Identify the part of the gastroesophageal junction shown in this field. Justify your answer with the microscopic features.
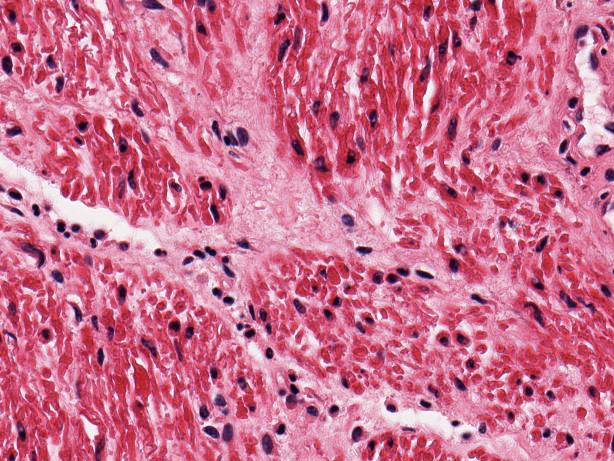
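In this section the tissue is smooth muscle. Its spindle cells gather into bundles running in different directions across the field, with deep eosinophilic red cytoplasm and dark, mostly elongated to oval nuclei.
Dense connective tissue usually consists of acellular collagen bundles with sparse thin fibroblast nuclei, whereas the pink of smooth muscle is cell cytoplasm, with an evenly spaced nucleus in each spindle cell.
A narrow clear slit runs in from the left edge toward the centre.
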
